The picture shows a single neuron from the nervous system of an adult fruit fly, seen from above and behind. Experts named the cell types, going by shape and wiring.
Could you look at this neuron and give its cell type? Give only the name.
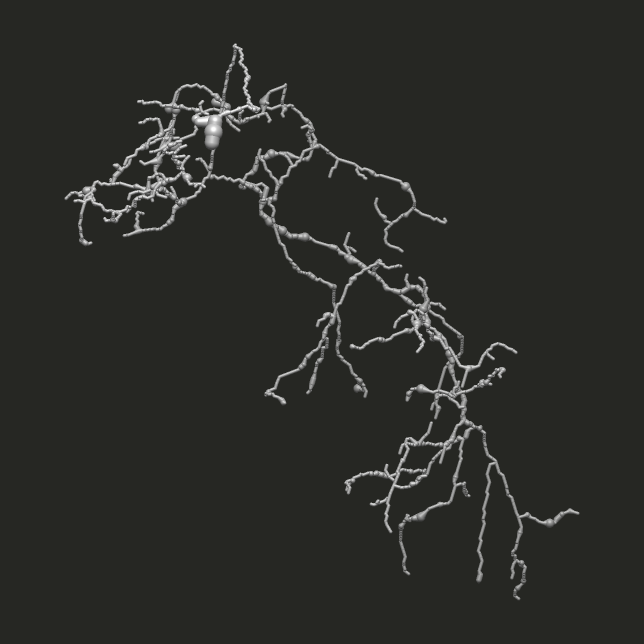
SLP119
